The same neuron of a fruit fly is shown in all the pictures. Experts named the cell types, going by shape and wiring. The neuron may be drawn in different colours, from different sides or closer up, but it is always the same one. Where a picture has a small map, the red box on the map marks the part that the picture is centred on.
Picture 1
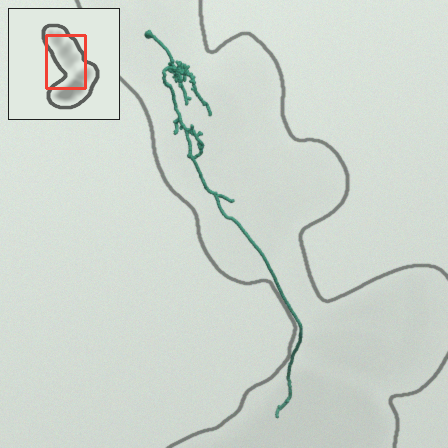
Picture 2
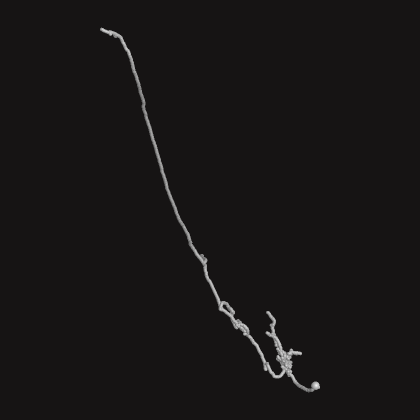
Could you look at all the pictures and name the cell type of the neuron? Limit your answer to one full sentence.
This neuron represents the cell type AN19B101.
